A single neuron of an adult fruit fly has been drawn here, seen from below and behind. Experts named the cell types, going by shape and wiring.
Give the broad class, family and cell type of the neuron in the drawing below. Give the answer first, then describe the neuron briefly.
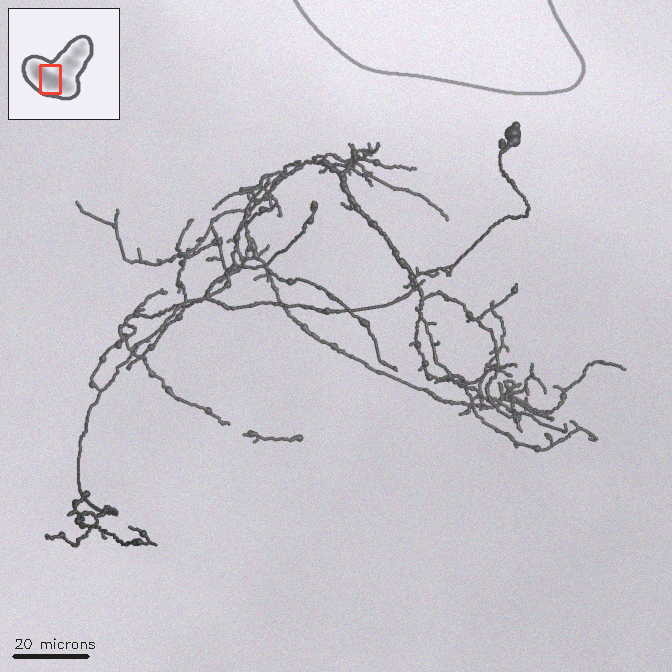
Its broad class is central-brain intrinsic neuron. The family is hemilineage SMPpv1. The cell type is SMP721m. Its cell body lies at the upper right of the picture. From left to right in the picture it spans about 160 microns. Dozens of branch ends can be seen.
